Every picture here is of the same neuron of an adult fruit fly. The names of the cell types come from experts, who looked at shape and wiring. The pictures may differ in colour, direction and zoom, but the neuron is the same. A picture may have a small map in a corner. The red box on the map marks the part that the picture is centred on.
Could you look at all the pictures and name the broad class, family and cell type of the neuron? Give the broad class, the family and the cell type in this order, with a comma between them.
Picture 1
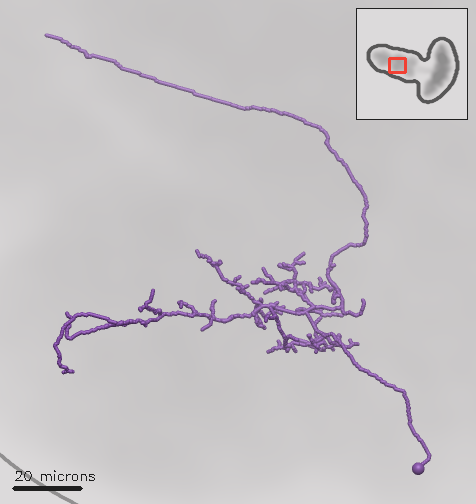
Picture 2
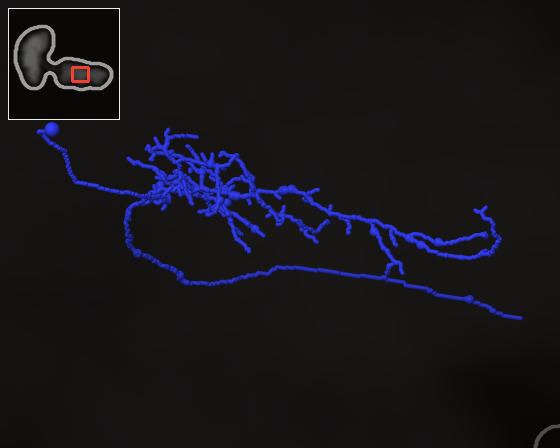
nerve-cord intrinsic neuron, hemilineage 10B, IN10B059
